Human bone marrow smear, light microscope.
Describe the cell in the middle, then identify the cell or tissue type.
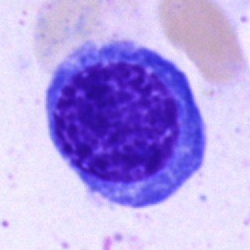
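A smooth border encloses a round to slightly oval cell. The nucleus lies off-centre, leaving the widest rim of cytoplasm at the lower right. Coarse chromatin is clumped into dark blocks separated by paler streaks. The cytoplasm is deep blue. This is an erythroblast.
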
